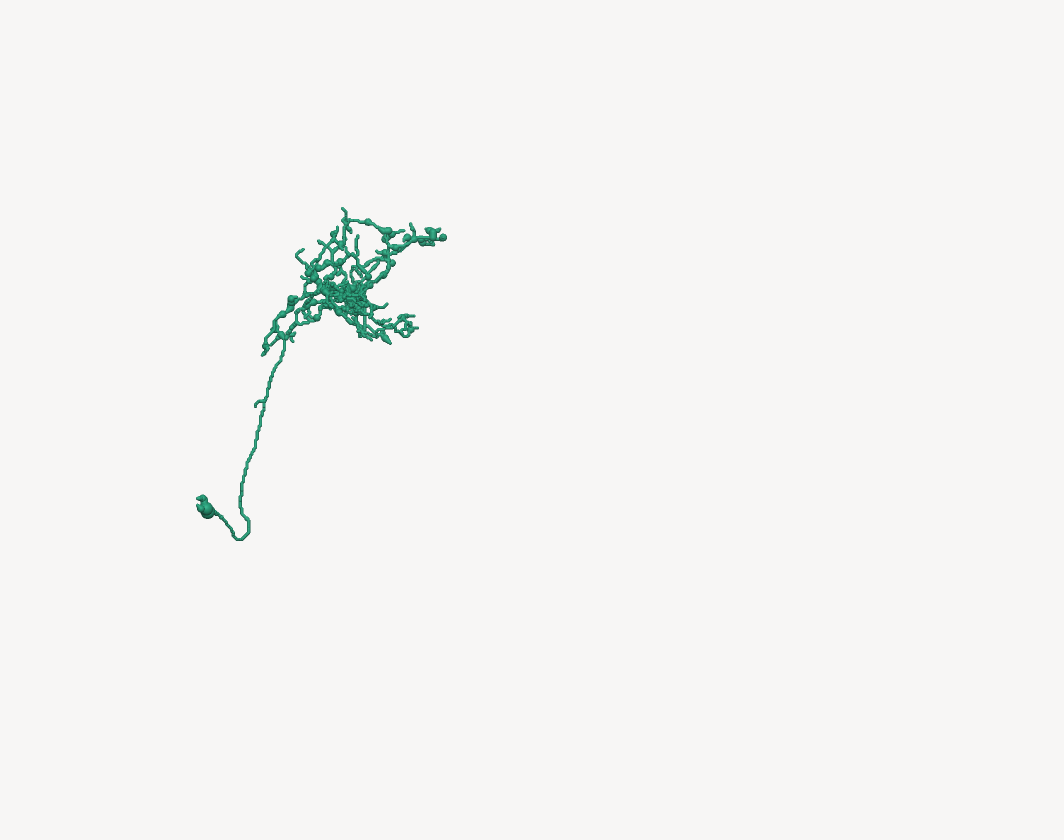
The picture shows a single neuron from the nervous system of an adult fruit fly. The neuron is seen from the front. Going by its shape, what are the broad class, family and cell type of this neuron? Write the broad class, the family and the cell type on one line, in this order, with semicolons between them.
nerve-cord intrinsic neuron; hemilineage 16B; IN16B079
